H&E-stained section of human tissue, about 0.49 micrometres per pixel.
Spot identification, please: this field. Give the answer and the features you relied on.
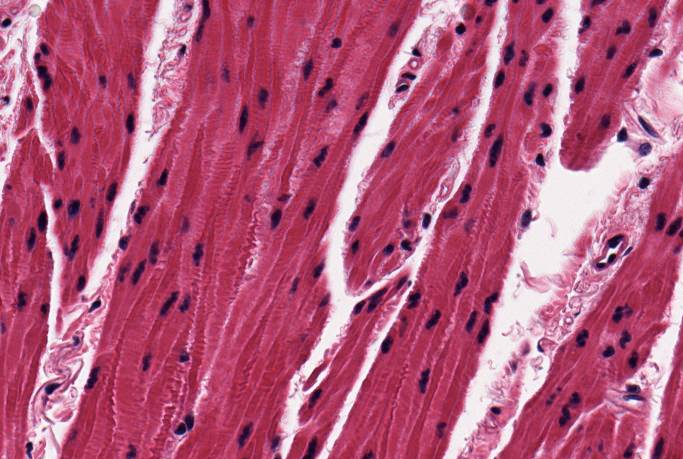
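What you have here is smooth muscle. See how the dark, oval nuclei stretch along each fibre inside it, not at its edges, and how the cytoplasm stains deep pink-red.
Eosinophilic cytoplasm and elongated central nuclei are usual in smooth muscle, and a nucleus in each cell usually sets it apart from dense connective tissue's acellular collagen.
You'll also see fine streaks running lengthwise, and narrow white clefts parallel to the fibres dividing them into strips.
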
